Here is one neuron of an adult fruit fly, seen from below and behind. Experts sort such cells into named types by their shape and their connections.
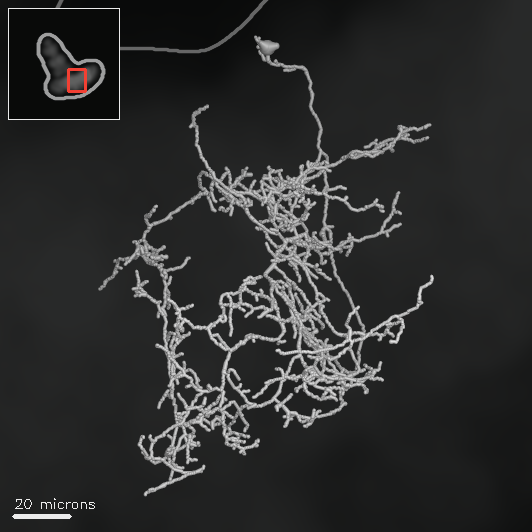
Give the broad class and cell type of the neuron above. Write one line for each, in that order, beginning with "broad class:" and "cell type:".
broad class: central-brain intrinsic neuron
cell type: PS164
